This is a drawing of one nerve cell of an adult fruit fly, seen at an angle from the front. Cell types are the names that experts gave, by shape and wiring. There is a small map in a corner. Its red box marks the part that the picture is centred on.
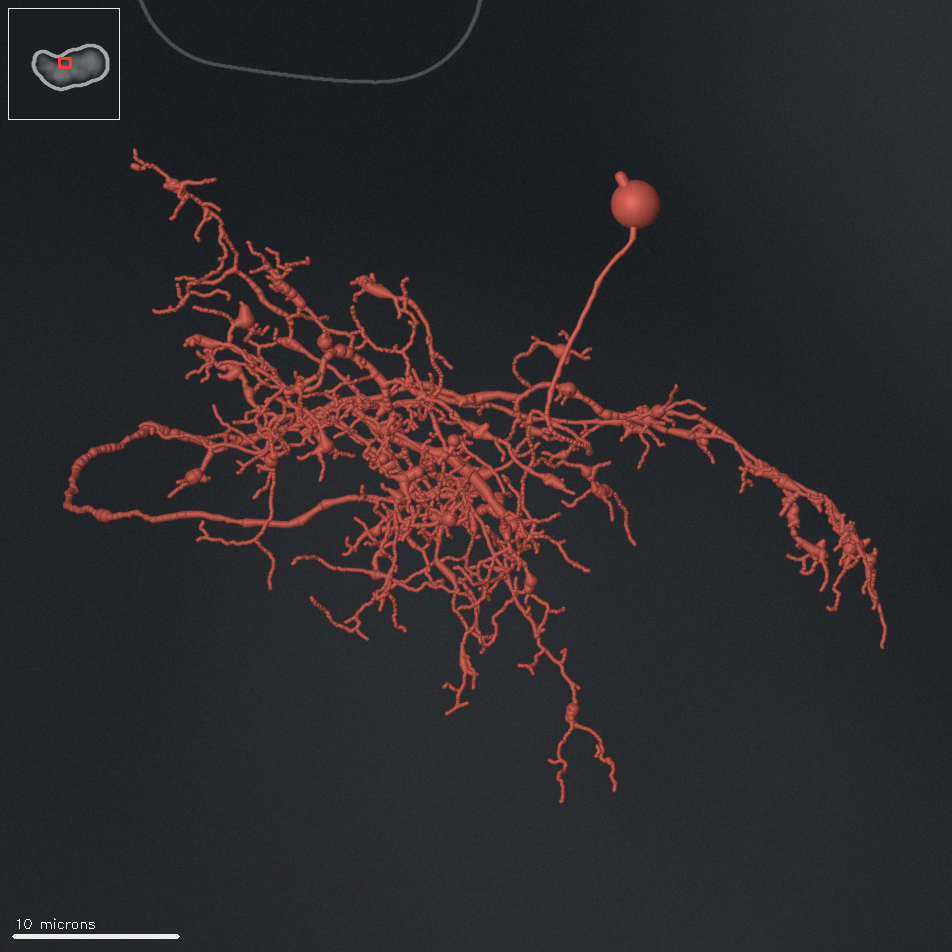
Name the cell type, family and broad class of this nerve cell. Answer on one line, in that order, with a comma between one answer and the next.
Tm37, Tm, optic-lobe intrinsic neuron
